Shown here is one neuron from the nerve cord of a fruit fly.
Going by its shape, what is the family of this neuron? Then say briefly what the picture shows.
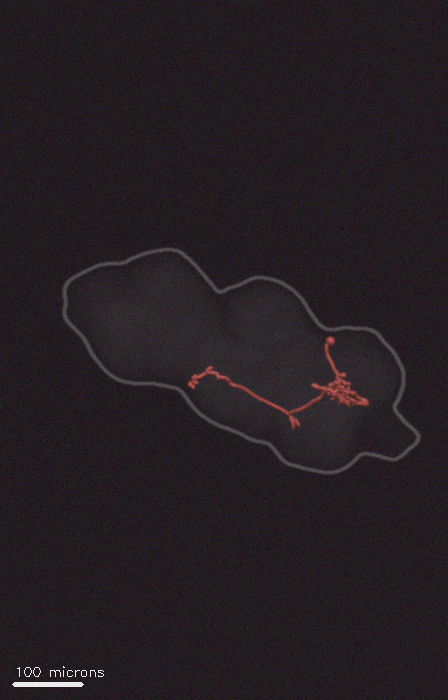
The family is hemilineage 06A. It is a nerve-cord intrinsic neuron. From left to right in the picture it spans about 250 microns. As drawn here it is wider than it is tall.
